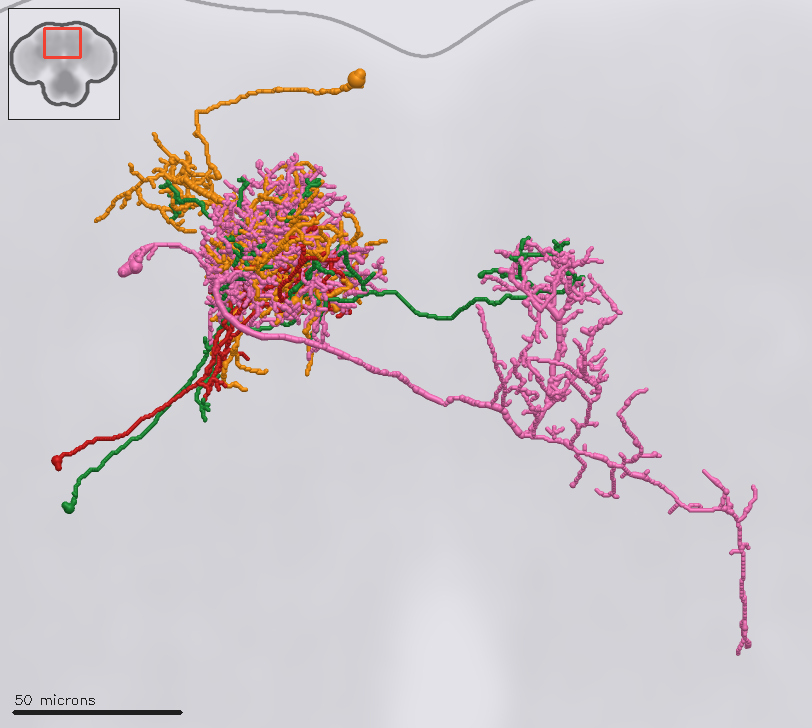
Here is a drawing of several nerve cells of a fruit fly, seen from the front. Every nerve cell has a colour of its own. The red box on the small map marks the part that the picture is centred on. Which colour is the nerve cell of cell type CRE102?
orange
